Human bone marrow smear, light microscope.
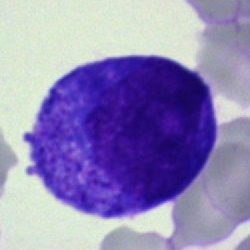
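Promyelocyte in a stained bone marrow smear, staining deep blue-purple throughout. Its left part has a coarse, mottled, granular texture with small paler spots, and small rounded knobs protrude from the left margin. The right half looks smoother and more evenly dark than the left.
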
